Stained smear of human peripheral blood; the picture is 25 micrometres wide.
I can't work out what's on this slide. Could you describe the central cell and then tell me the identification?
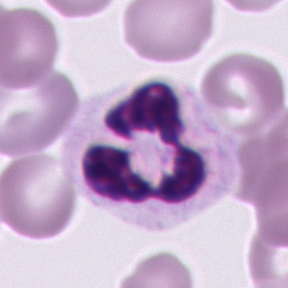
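In the central cell, the nucleus bends into a ring-like curve around a pale central area. No nucleoli are visible within it. The cytoplasm carries fine, faint lilac granules, and no vacuoles are seen there. The cell is a segmented neutrophil.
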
